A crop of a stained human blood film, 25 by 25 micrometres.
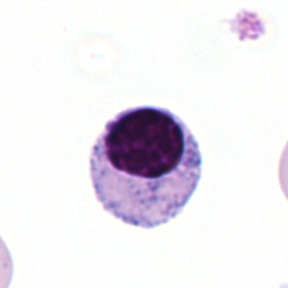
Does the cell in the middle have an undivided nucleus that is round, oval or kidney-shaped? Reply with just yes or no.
Yes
